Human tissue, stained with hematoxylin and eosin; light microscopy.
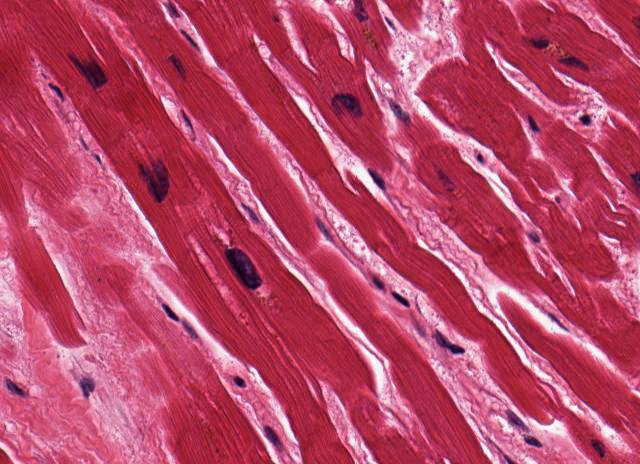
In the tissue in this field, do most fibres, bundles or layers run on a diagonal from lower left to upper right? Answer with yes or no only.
No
